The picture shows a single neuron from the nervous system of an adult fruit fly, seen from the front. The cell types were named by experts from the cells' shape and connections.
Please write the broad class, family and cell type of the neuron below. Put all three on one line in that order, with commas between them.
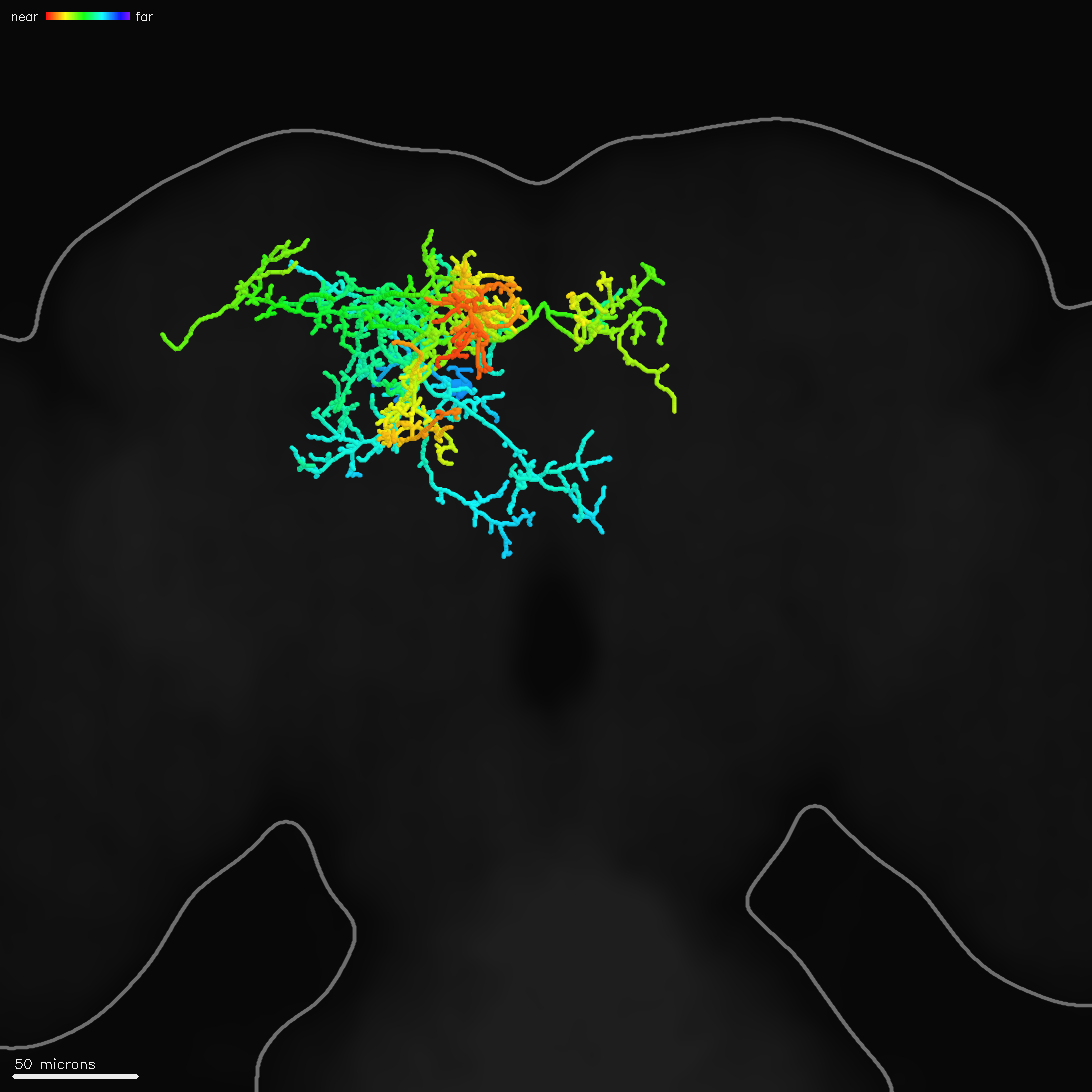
central-brain intrinsic neuron, hemilineage DM4_dorsal, SMP386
